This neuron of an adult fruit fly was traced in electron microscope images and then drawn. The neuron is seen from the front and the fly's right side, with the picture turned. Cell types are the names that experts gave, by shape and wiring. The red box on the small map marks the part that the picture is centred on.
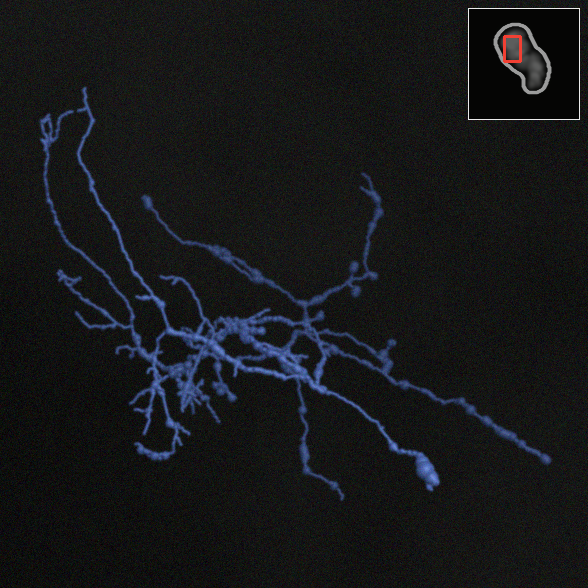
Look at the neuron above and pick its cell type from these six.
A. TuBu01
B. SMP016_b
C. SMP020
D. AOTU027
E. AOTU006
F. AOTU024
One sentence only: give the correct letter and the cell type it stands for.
Named in option C, SMP020 is the cell type of the neuron.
